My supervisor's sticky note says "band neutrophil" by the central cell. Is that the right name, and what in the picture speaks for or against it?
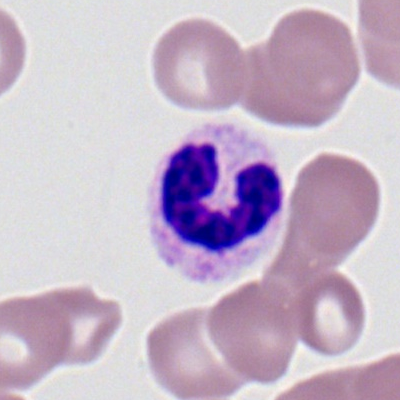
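Nucleus: a single unsegmented curved band, horseshoe-shaped, its open side facing upward; this favours band neutrophil over segmented neutrophil.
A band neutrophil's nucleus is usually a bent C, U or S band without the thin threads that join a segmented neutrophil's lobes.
Chromatin: dark purple, coarsely clumped; this suits either name.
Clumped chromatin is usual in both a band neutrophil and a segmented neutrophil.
Cytoplasm: pale pinkish-lilac, filling the space around and inside the curve, with fine, small pinkish-violet granules. Outline: round and smooth. Verdict: band neutrophil.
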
